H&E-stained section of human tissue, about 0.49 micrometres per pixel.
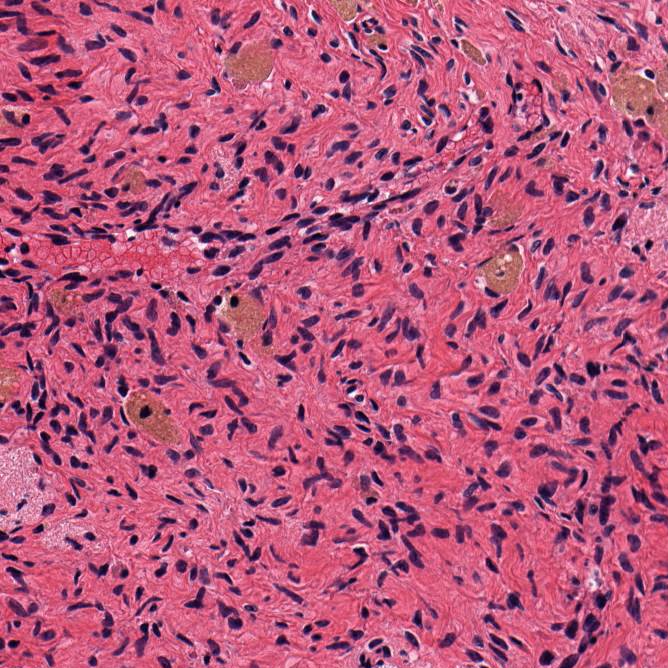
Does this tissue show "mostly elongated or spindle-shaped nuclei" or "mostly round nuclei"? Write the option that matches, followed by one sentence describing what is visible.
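Mostly elongated or spindle-shaped nuclei. The spindle cells have dark, elongated nuclei that are often wavy or curved with tapered ends.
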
